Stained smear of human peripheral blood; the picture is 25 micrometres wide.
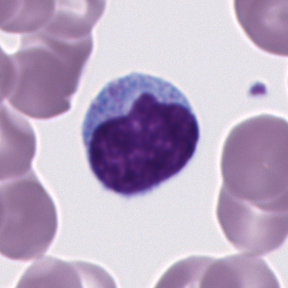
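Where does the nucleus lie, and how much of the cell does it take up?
It lies toward the bottom of the cell and fills about 70% of its area; the nucleus is about 10 by 8 micrometres, the cell about 11 micrometres across.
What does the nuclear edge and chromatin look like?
A shallow notch marks the upper edge, and the chromatin is dense and dark purple.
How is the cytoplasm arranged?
It forms a pale blue crescent above the nucleus and holds fine purple granules.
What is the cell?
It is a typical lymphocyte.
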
